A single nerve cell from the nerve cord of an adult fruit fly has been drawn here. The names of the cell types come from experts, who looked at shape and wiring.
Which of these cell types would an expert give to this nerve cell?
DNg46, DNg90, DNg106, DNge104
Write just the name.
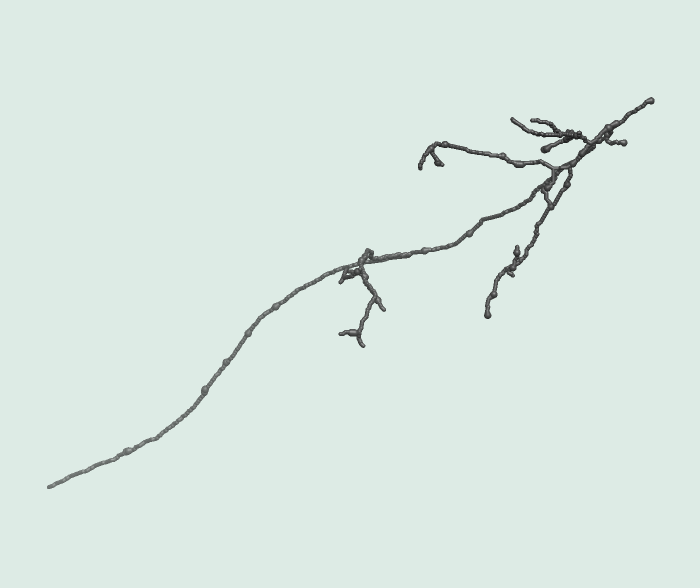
DNg106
